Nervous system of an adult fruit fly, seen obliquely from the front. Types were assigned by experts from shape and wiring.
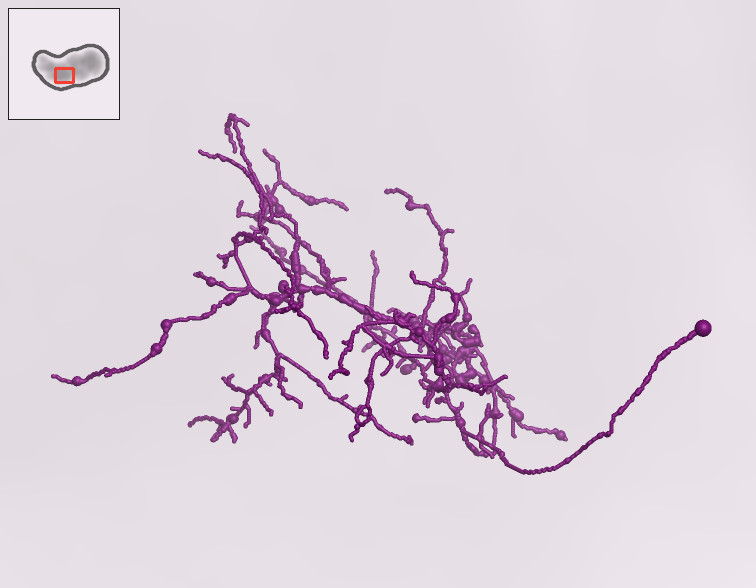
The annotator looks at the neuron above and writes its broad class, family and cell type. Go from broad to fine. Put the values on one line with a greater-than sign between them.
nerve-cord intrinsic neuron > hemilineage 09A > IN09A043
